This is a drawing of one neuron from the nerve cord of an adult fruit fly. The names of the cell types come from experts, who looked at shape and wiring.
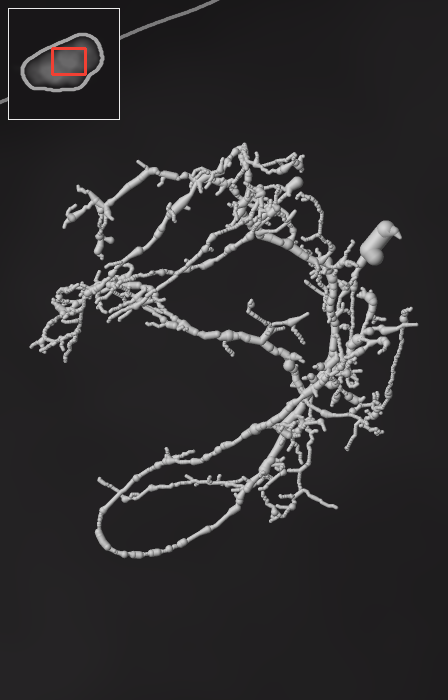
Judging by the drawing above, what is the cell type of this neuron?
dMS2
